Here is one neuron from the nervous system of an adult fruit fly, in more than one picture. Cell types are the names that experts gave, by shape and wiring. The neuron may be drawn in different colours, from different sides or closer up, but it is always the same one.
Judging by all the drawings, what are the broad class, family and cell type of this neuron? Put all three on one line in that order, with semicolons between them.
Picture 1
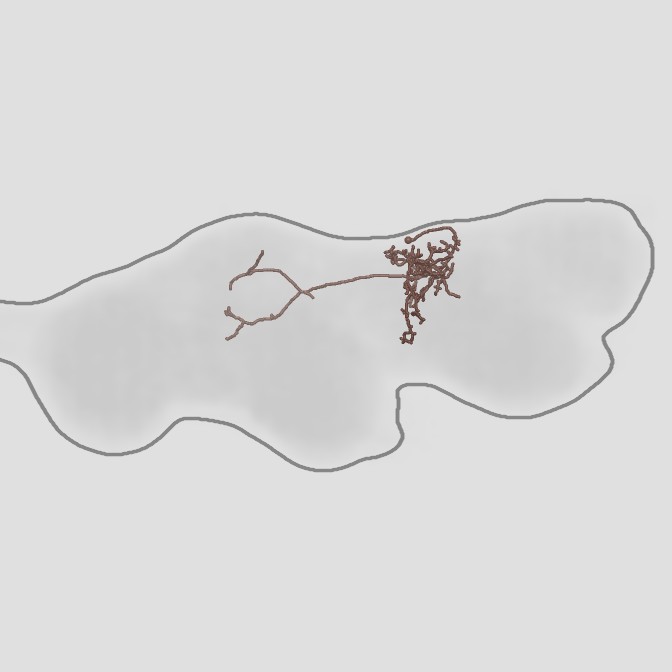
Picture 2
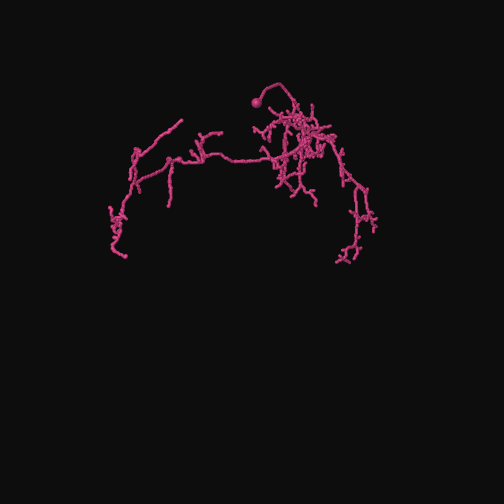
nerve-cord intrinsic neuron; hemilineage 19B; IN19B082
